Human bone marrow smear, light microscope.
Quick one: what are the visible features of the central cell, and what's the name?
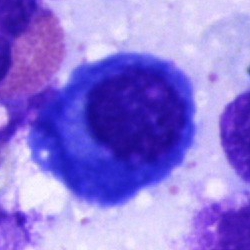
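Abundant cytoplasm, staining deep blue. Chromatin dark purple and dense, small paler specks throughout. Outline irregular; cytoplasm bulges most toward lower left. One small clear spot in cytoplasm near left edge. Plasma cell.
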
